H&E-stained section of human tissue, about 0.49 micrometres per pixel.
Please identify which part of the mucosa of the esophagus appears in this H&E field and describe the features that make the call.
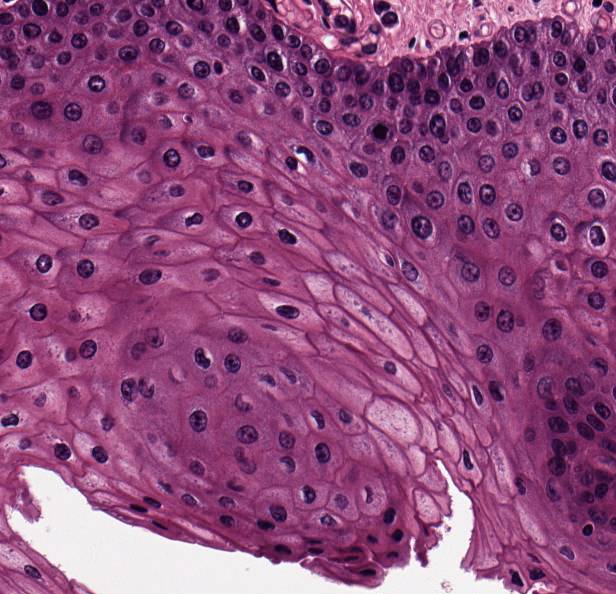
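That's stratified squamous nonkeratinized epithelium, filling nearly the whole field with no glands in it. At the bottom left surface there's no layer of anucleate keratin.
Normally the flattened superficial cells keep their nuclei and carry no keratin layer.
The cells have sharply outlined borders, giving a mosaic-like pattern.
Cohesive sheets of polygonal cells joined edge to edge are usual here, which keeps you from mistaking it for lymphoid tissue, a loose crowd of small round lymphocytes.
Up at the top centre, a narrow strip of paler pink connective tissue borders it.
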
